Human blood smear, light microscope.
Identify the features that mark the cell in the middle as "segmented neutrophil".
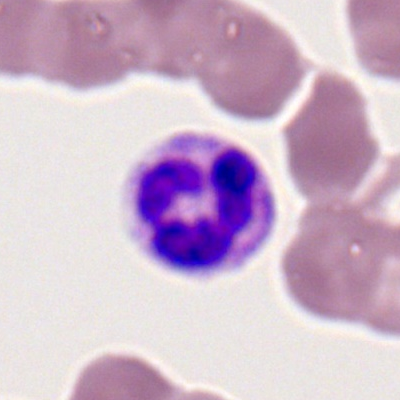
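Segmented neutrophil. Nucleus: several connected lobes, arranged in a loop around a paler central area.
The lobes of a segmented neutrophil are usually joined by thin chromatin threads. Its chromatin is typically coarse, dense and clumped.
Chromatin here: dense, clumped, dark purple, consistent with that. Cytoplasm: fine lilac granules.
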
